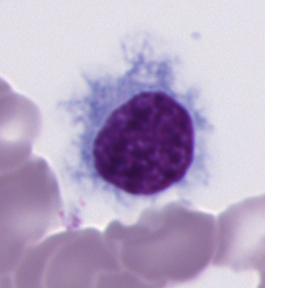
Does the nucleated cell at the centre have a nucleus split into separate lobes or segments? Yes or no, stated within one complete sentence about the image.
No, the cell's nucleus forms one compact piece that is round, oval or kidney-shaped.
